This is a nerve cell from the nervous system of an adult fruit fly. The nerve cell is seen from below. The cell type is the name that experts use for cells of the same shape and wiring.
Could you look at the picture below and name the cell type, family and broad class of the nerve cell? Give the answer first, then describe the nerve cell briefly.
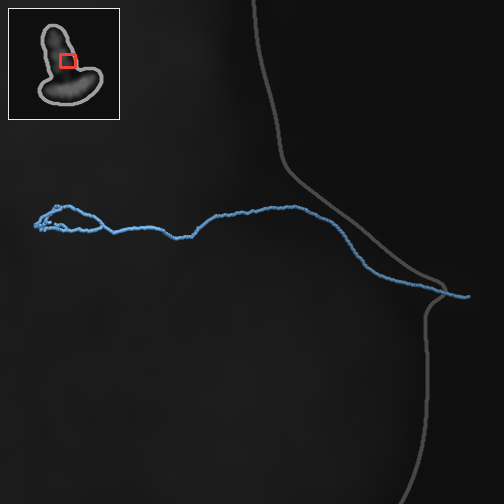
The cell type is WG1. The name of its family is class gustatory. It is a sensory neuron entering the nerve cord. No cell body is drawn. There are a dozen or fewer branch ends.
